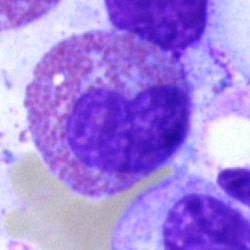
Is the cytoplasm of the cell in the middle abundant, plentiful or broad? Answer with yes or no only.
Yes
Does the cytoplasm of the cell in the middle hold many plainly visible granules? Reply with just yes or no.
Yes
